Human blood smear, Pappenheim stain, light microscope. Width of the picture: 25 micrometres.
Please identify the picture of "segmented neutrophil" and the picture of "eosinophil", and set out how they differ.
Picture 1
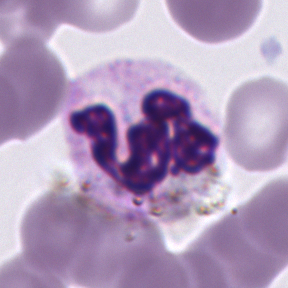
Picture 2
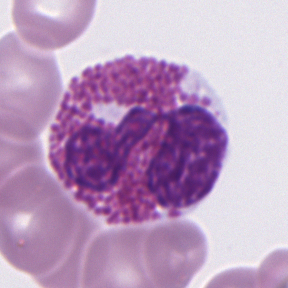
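The first picture is the segmented neutrophil and the second is the eosinophil. Both cells have a roughly round, smooth outline, dark purple chromatin and no visible nucleoli.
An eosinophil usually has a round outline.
Where they part is the nucleus: the neutrophil's is divided into several irregular lobes joined to one another, while the eosinophil has two large lobes lying side by side, left and right.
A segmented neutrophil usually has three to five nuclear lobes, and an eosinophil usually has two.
The chromatin differs a little too, dense in the neutrophil and coarsely clumped in the eosinophil. Then there are the granules: the neutrophil has fine lilac granules scattered through plentiful, pale pinkish-lilac cytoplasm, whereas the eosinophil's cytoplasm is packed with coarse, round granules of even size.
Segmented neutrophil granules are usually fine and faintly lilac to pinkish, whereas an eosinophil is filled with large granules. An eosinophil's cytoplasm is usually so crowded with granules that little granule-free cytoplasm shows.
In this eosinophil the granules thin out at the upper right edge, leaving a paler area there.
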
